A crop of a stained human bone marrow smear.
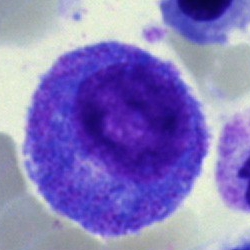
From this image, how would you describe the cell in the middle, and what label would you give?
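The nucleus stains darker at its rim and paler in its centre. Abundant blue-purple cytoplasm forms a wide band around it. This is a promyelocyte.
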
